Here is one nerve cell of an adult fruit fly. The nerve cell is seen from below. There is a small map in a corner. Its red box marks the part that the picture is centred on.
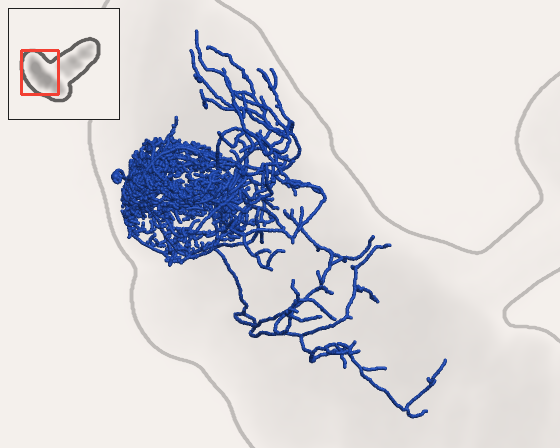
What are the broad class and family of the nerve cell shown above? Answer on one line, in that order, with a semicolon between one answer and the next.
central-brain intrinsic neuron; LPT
